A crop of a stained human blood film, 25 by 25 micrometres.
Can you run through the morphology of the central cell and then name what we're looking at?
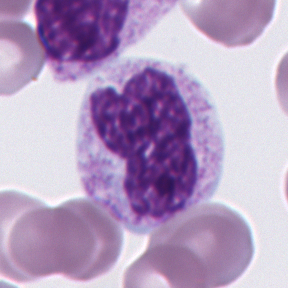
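The cell has a smooth, oval outline. Its nucleus, about 13 by 9 micrometres, is irregularly folded into overlapping lobes. The cytoplasm is pale greyish-lilac and sprinkled with fine, dust-like purple granules. This is a segmented neutrophil.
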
